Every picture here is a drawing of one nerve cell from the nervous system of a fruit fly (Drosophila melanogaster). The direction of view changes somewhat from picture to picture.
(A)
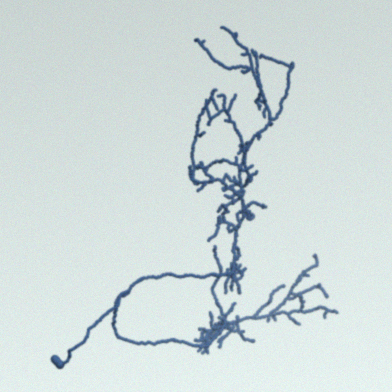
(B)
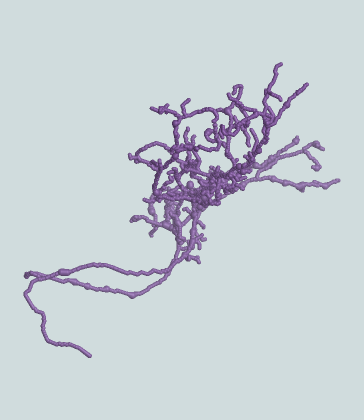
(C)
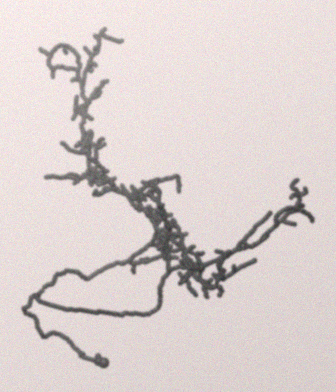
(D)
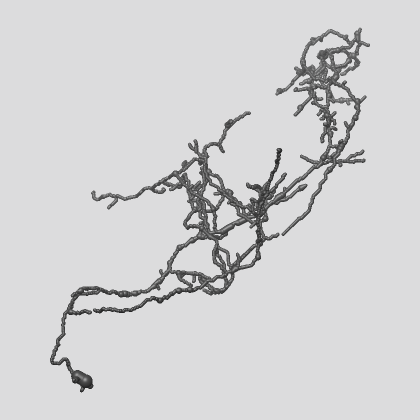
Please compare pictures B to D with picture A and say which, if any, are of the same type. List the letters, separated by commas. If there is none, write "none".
B, C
